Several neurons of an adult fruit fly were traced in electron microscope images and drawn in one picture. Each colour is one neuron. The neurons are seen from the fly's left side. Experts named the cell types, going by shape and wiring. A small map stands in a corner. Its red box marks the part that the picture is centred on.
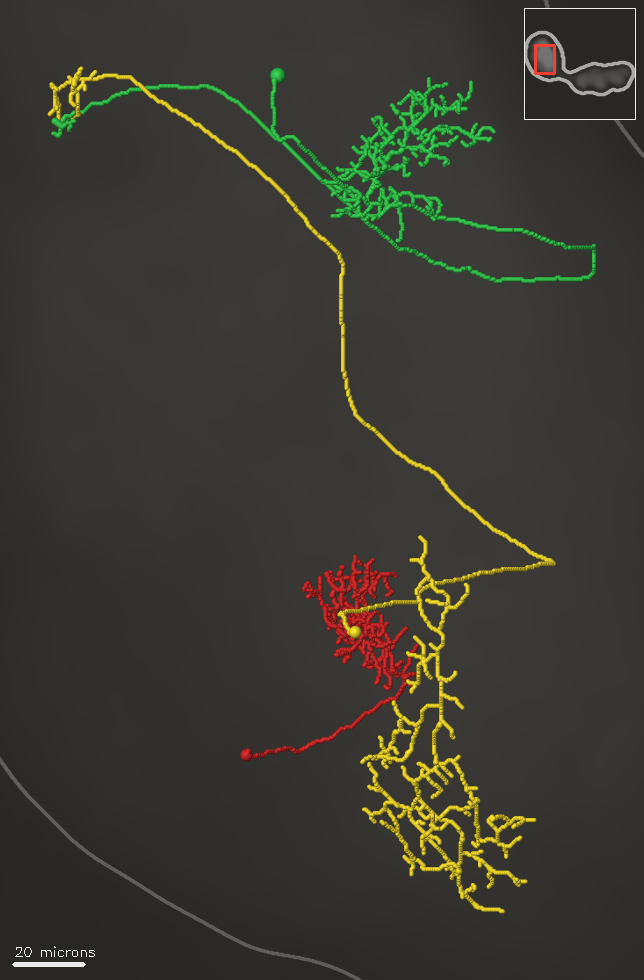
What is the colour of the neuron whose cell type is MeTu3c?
green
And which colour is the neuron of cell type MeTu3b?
yellow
